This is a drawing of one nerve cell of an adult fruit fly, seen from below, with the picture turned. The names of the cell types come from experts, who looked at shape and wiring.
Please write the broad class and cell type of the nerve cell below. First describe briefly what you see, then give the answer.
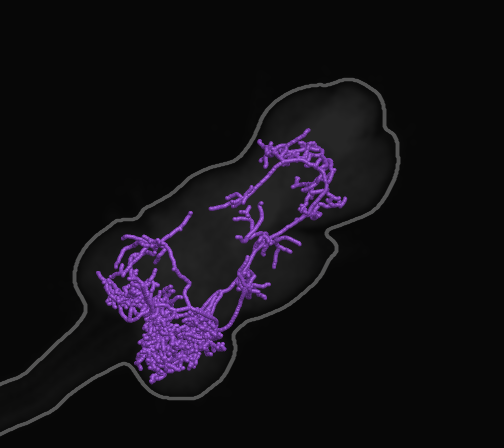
It lies in the nerve cord. In this view it is about as wide as it is tall. Its broad class is nerve-cord intrinsic neuron. The cell type is INXXX003.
